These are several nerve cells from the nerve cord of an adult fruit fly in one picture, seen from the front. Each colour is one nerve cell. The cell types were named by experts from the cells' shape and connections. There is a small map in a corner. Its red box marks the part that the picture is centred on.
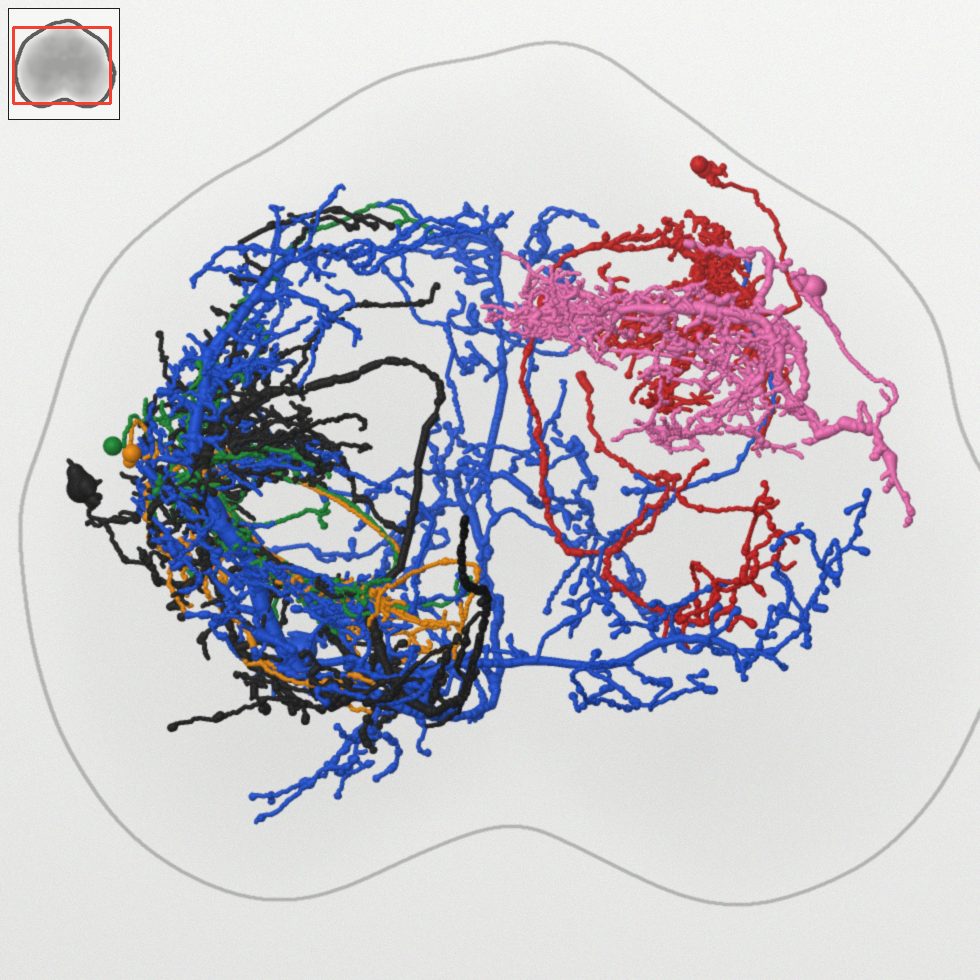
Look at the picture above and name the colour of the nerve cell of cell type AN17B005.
black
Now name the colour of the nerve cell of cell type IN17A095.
green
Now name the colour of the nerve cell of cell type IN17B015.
red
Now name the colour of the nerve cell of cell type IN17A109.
orange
